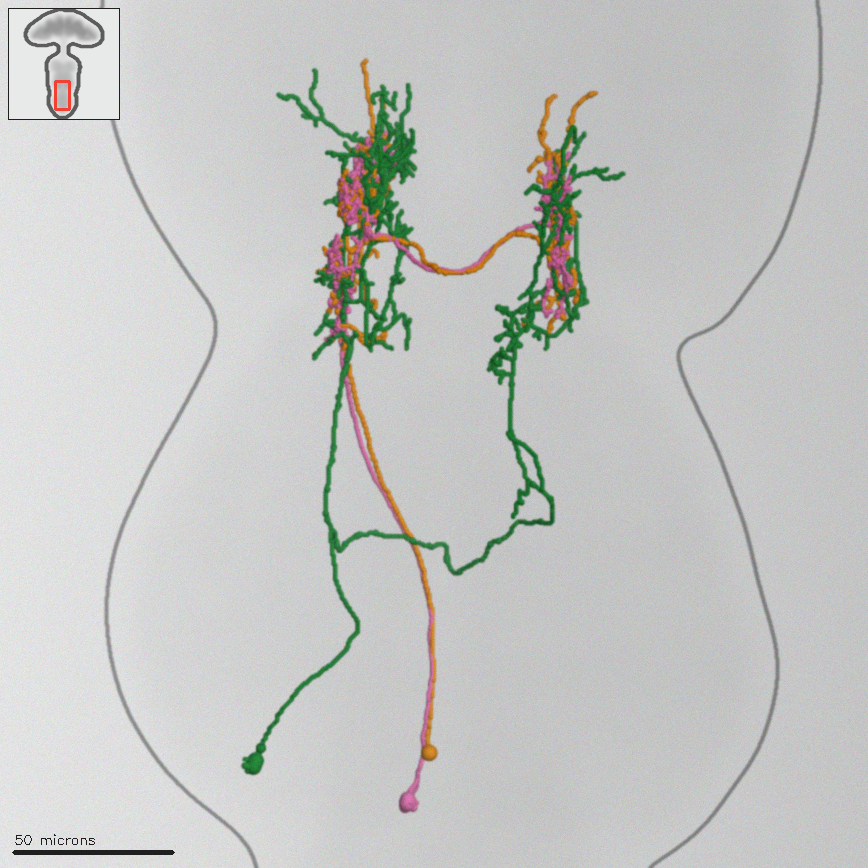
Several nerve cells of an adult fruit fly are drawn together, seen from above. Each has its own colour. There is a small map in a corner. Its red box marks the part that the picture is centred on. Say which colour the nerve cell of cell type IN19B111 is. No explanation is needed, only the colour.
green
